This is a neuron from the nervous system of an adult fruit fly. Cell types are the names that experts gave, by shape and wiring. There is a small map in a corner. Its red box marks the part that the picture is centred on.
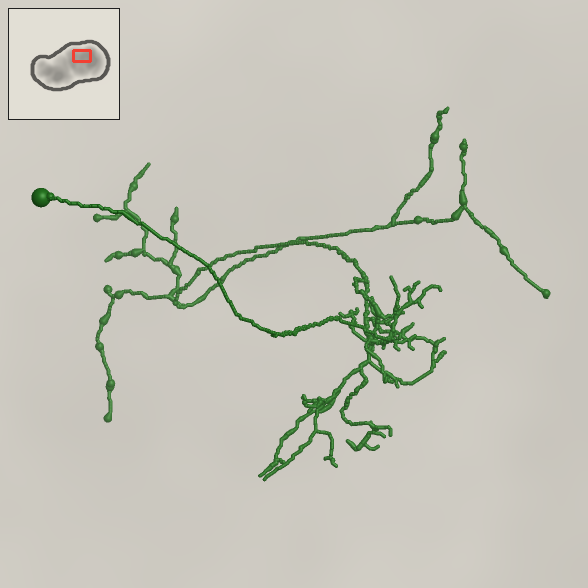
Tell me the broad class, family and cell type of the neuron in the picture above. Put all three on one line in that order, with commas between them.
central-brain intrinsic neuron, class CX, FS1A_a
